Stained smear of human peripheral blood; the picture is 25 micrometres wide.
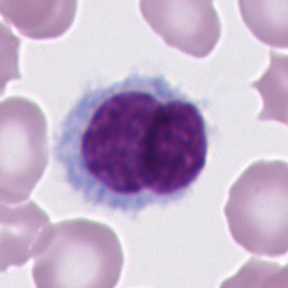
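Hairy cell, taken feature by feature. The cell border is ragged, with fine hair-like projections, and the cell is about 13 by 11 micrometres. A vertical cleft runs across the nucleus, which is about 10 micrometres across, dividing it into two lobes. The cytoplasm is pale blue, and its rim is widest on the left side of the nucleus.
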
